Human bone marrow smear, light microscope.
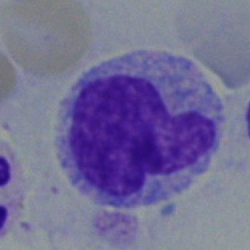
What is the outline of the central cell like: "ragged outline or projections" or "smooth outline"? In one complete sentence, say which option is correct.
Along its outline, the cell is smooth, with no projections.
